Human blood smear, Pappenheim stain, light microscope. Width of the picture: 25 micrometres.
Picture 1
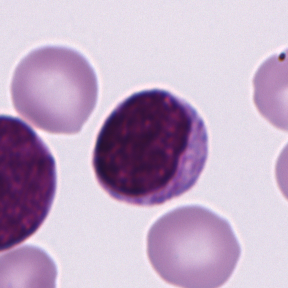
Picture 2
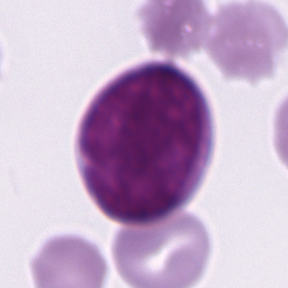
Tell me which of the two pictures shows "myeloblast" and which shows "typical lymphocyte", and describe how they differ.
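The typical lymphocyte appears in picture 1 and the myeloblast in picture 2. The myeloblast is the larger, at about 15 by 12 micrometres, against about 10 micrometres across for the typical lymphocyte. Its nucleus, oval in outline, fills about 90% of the cell's area and leaves only a very thin rim of cytoplasm, whereas the lymphocyte nucleus fills about 70%. The lymphocyte nucleus is round to oval with no indentation, and no nucleoli are visible in it. Both outlines are smooth, round to slightly oval in the lymphocyte and rounded-oval in the myeloblast. Neither cell contains vacuoles, and no granules are seen in the myeloblast cytoplasm.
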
